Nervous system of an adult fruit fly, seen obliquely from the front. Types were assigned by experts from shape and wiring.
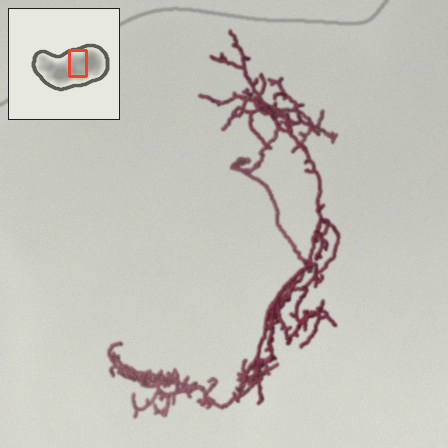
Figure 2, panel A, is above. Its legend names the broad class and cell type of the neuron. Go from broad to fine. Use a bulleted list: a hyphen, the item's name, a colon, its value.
- broad class: central-brain intrinsic neuron
- cell type: CB4183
